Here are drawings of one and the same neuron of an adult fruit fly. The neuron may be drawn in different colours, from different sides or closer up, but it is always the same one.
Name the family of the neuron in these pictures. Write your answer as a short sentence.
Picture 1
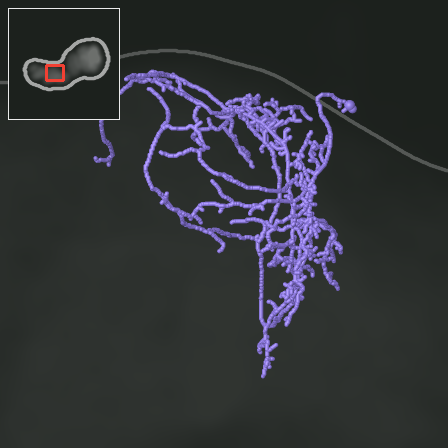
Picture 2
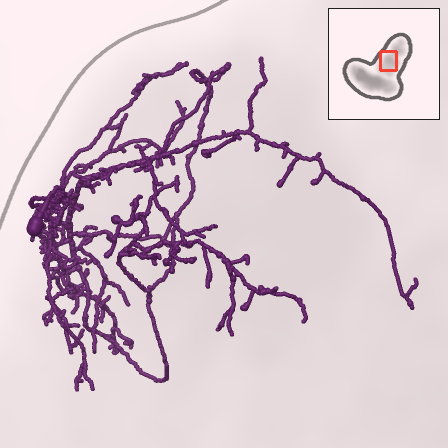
The family is hemilineage 17A.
